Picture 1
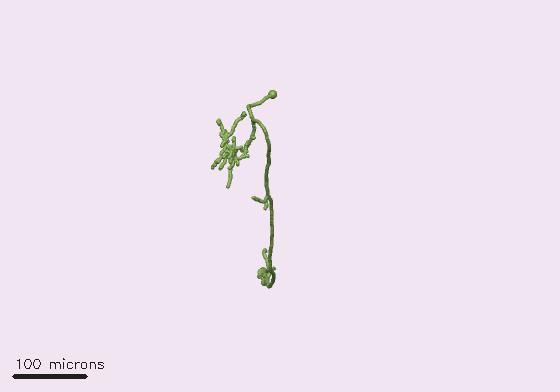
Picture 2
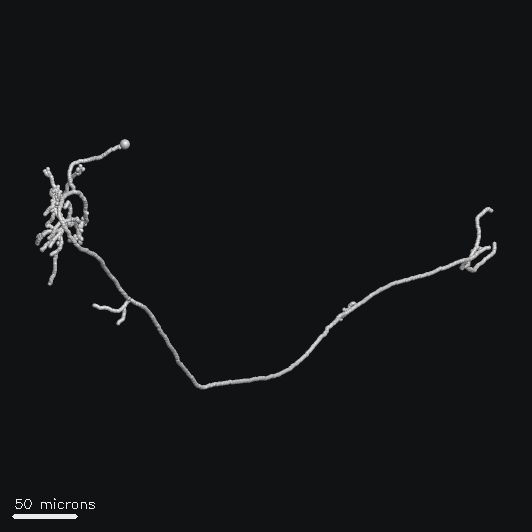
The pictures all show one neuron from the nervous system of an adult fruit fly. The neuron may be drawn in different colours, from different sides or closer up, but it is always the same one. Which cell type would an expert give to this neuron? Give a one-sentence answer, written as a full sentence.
This neuron is given the cell type DNpe054.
